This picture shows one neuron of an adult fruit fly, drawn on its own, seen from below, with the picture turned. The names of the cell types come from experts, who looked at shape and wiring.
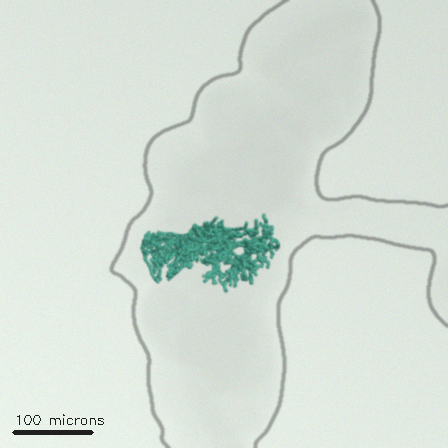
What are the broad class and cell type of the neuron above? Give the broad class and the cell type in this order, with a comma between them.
central-brain intrinsic neuron, SMP544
